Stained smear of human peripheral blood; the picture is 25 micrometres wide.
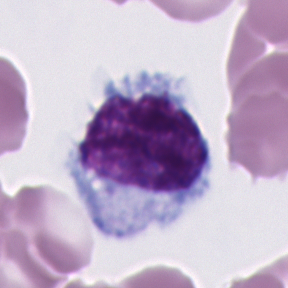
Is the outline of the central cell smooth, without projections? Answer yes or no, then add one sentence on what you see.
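No. The cell margin bears fine, hair-like projections.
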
